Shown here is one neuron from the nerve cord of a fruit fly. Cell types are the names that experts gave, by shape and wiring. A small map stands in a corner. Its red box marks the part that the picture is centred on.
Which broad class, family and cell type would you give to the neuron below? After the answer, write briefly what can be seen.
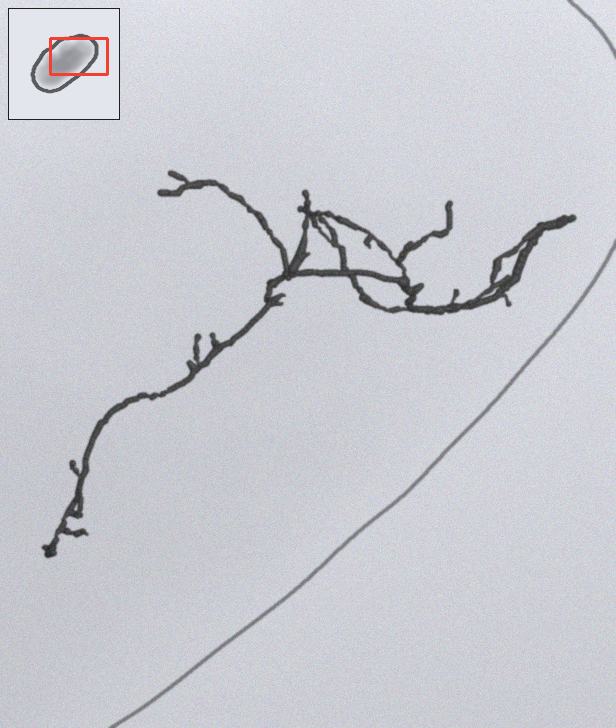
This is a descending neuron. Its family is DNb. It is of cell type DNb06. The drawing shows no cell body. In this view it is wider than it is tall.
